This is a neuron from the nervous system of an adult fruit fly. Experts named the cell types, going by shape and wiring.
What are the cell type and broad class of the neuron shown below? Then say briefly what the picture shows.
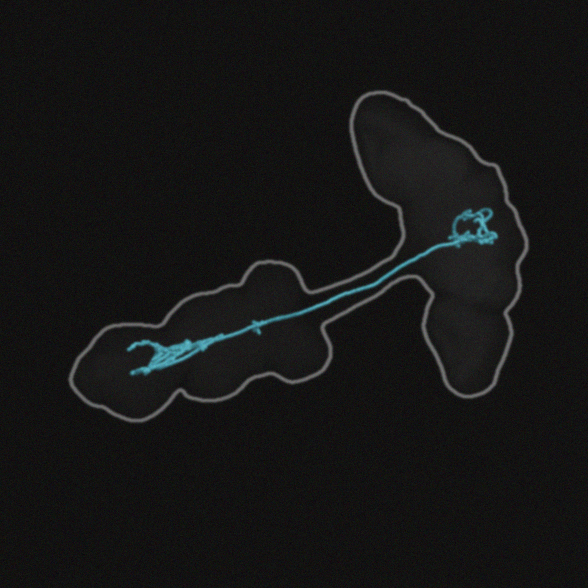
Its cell type is ANXXX136. It is an ascending neuron. It reaches both the brain and the nerve cord, passing through the neck. As drawn here it is wider than it is tall.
